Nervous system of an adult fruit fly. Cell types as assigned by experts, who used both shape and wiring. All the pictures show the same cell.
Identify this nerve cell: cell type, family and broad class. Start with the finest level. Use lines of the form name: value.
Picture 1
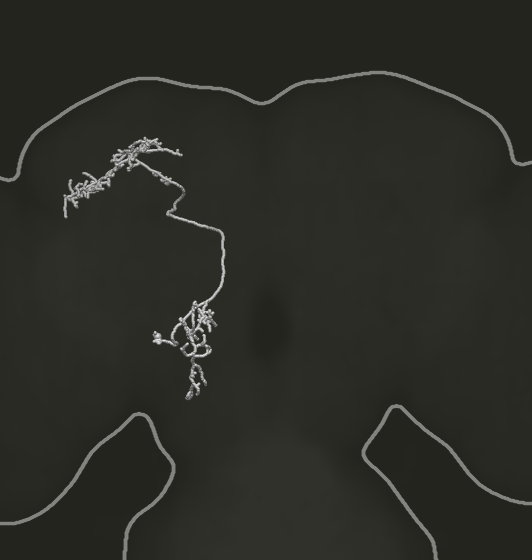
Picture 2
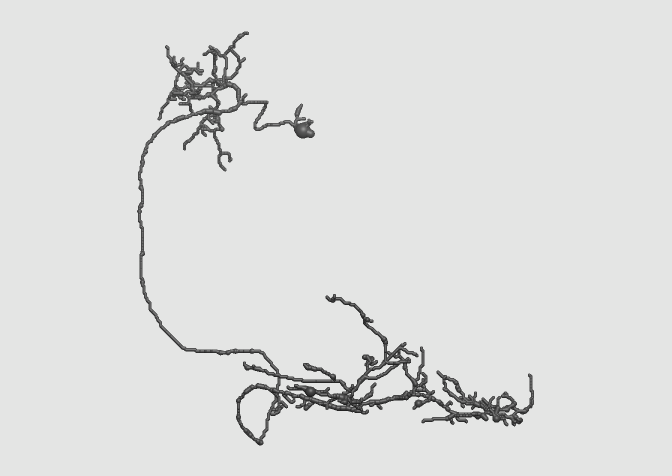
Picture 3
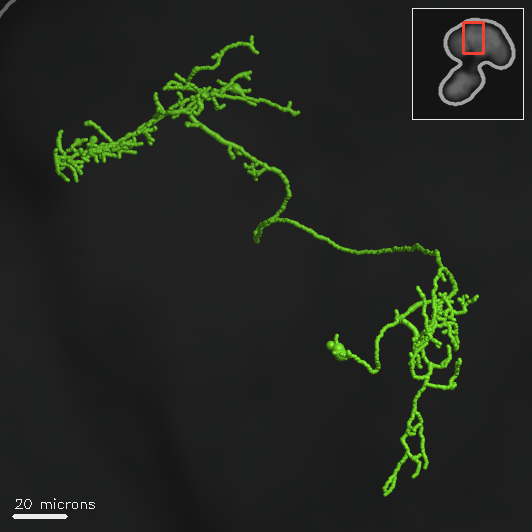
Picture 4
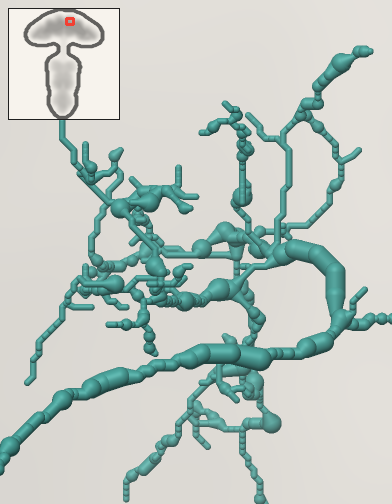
cell type: VP1m+_lvPN
family: hemilineage ALlv1
broad class: central-brain intrinsic neuron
